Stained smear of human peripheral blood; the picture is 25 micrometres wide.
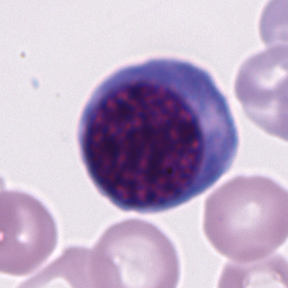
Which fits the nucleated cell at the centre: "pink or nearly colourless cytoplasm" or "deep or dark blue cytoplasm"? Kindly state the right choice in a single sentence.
A strongly blue cytoplasm belongs to this cell.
